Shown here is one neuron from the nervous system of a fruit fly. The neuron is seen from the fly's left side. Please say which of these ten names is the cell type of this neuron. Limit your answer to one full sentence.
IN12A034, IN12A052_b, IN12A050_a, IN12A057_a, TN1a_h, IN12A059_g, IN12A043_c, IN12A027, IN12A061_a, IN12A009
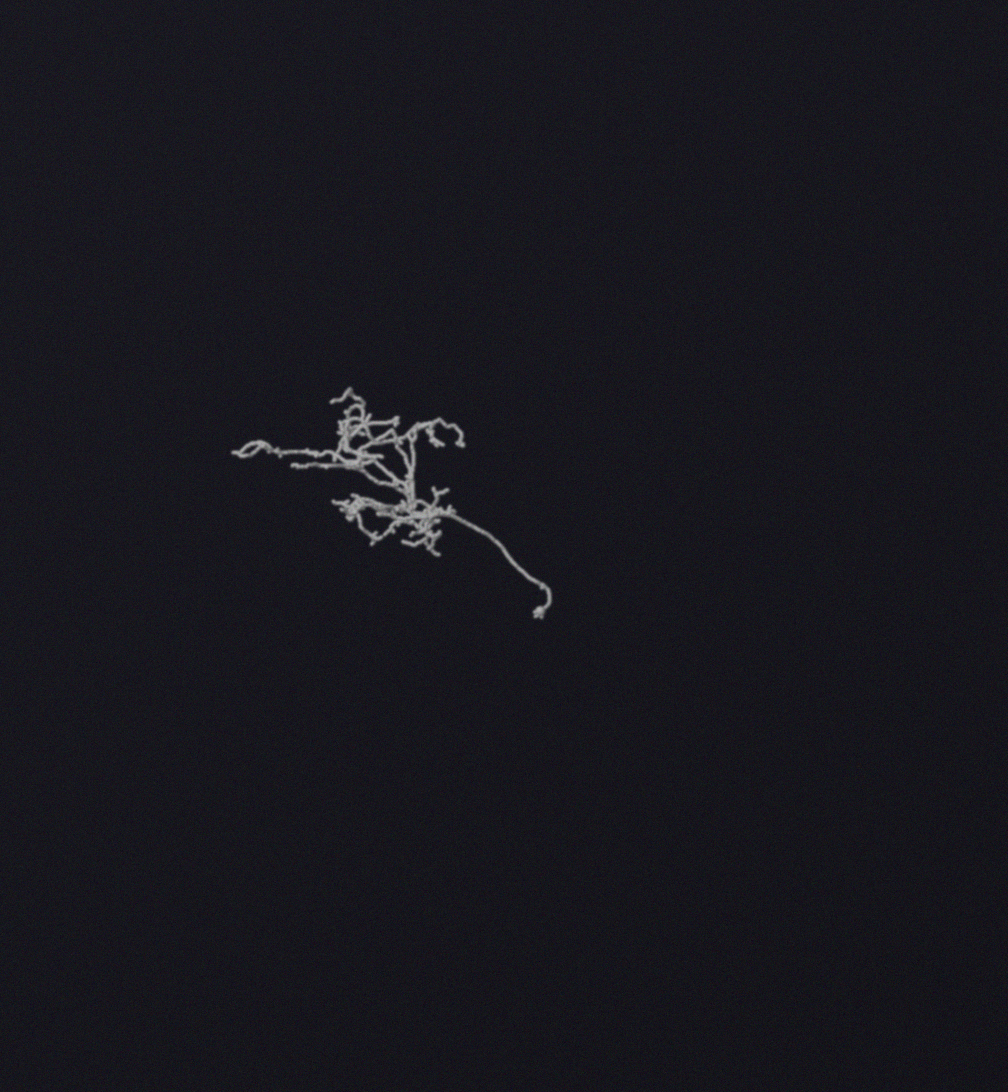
The cell type that fits this neuron is IN12A059_g.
